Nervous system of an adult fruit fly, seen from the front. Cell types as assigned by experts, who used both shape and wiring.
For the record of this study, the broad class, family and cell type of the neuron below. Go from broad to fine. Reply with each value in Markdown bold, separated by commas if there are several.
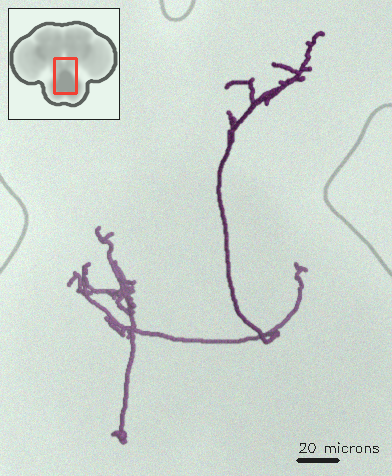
**ascending neuron**, **hemilineage 07B**, **AN07B069_b**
